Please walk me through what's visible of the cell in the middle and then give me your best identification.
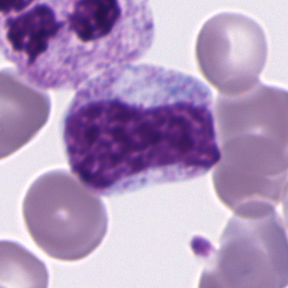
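Nucleus: a broad band stretched horizontally across the cell. Placed low, so the rim of cytoplasm is wider above than below. Chromatin coarse, clumped. Fine purple granules scattered through the cytoplasm. Cell: metamyelocyte.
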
